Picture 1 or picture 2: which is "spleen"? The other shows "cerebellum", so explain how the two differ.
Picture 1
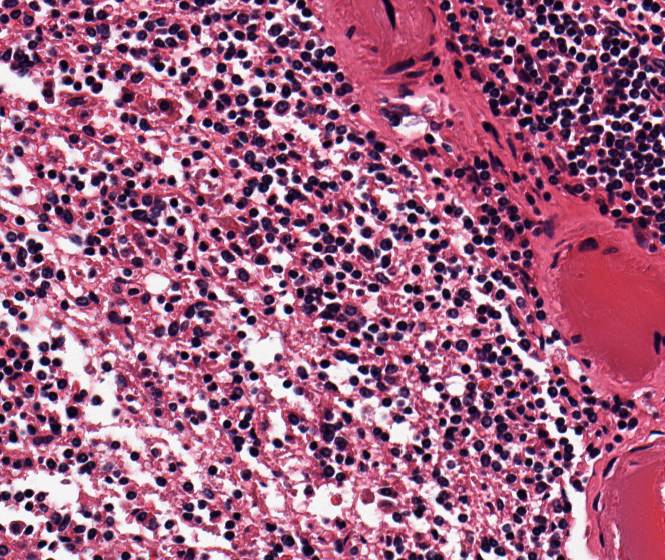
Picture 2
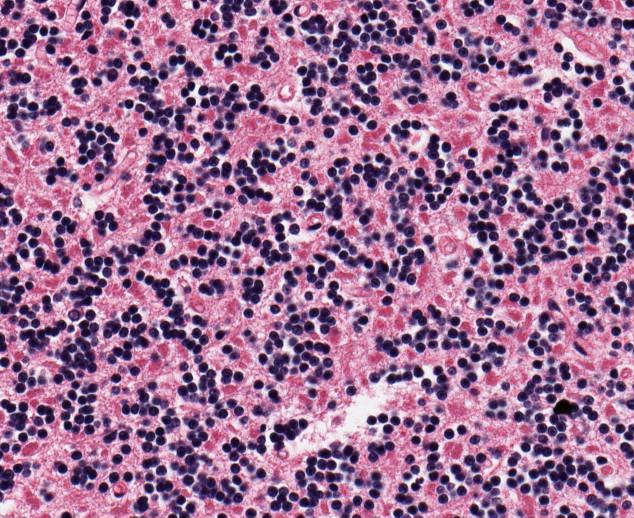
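The spleen is in picture 1, and the cerebellum is in picture 2. In the spleen, a diffuse sheet of cells fills the field without any epithelium or glands, and most of those cells are lymphocytes with small round dark nuclei and scant cytoplasm. Notice the thick-walled vessels along the right edge, with glassy, homogeneous pink walls; the lymphocytes crowd most densely in the upper right beside them. In the cerebellum, small, round, deeply stained nuclei with hardly any cytoplasm are packed across the whole field, with pink material filling the gaps. Among them lie irregular islands of pale pink material with few nuclei, and a narrow, slit-like clear space runs in the lower centre.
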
